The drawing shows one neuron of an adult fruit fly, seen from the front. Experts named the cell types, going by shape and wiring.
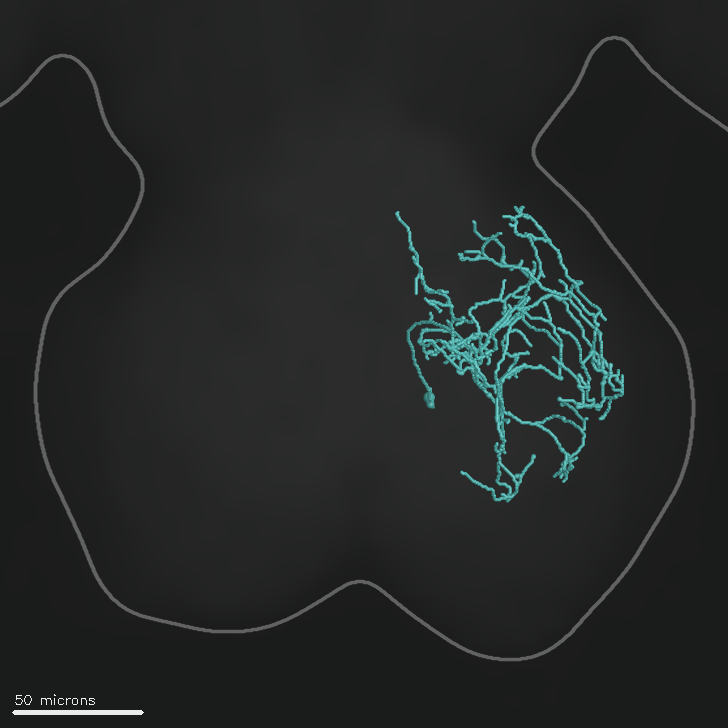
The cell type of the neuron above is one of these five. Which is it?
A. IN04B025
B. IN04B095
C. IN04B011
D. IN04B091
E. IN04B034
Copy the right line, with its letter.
A. IN04B025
